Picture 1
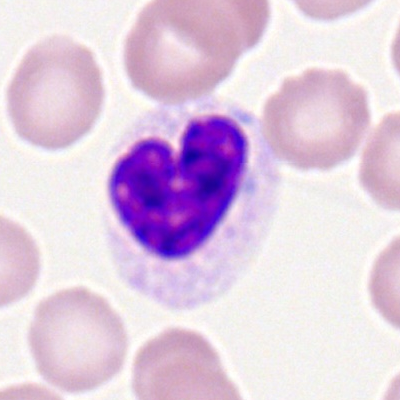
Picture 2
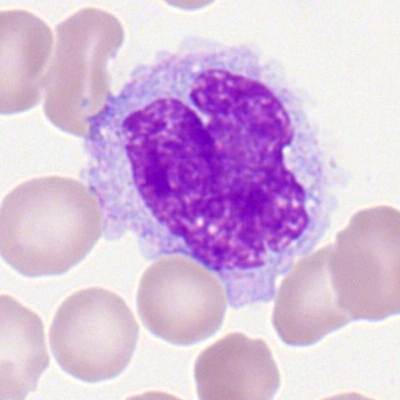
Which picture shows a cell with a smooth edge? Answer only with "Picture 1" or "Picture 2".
Picture 1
